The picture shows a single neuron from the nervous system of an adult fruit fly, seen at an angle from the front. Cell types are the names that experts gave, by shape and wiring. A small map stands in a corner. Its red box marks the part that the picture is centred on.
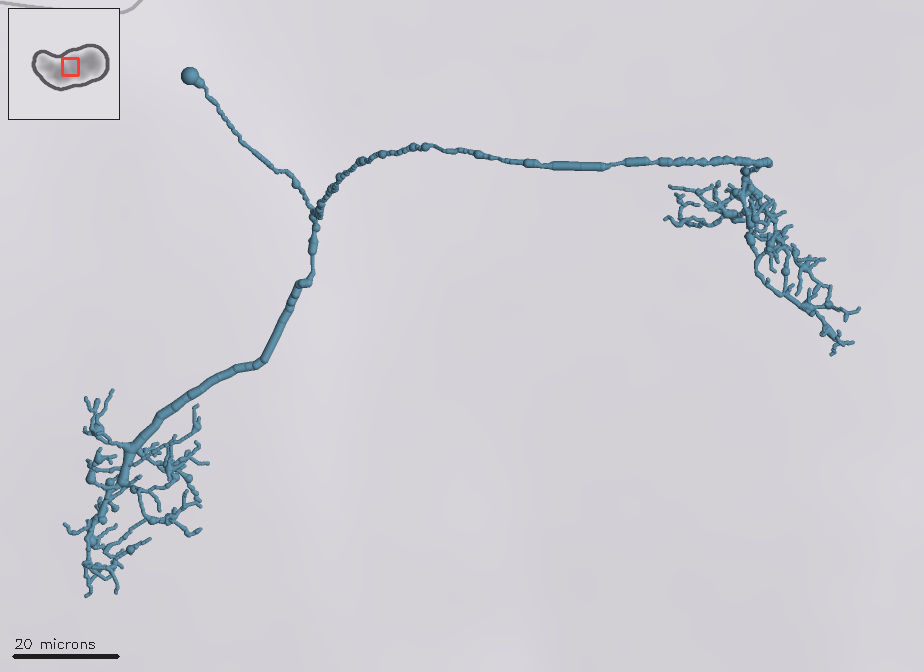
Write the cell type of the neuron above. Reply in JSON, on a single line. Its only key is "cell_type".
{"cell_type": "LC9"}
